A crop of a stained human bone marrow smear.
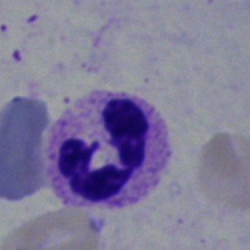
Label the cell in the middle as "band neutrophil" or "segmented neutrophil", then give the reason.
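Segmented neutrophil. Its nucleus is a curved, lobed mass wrapped around a pale central gap.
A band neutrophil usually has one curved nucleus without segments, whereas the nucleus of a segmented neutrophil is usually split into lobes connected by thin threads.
The nuclear chromatin is dark purple and dense, and the plentiful, pale pinkish-lilac cytoplasm holds fine lilac granules scattered evenly through it.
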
